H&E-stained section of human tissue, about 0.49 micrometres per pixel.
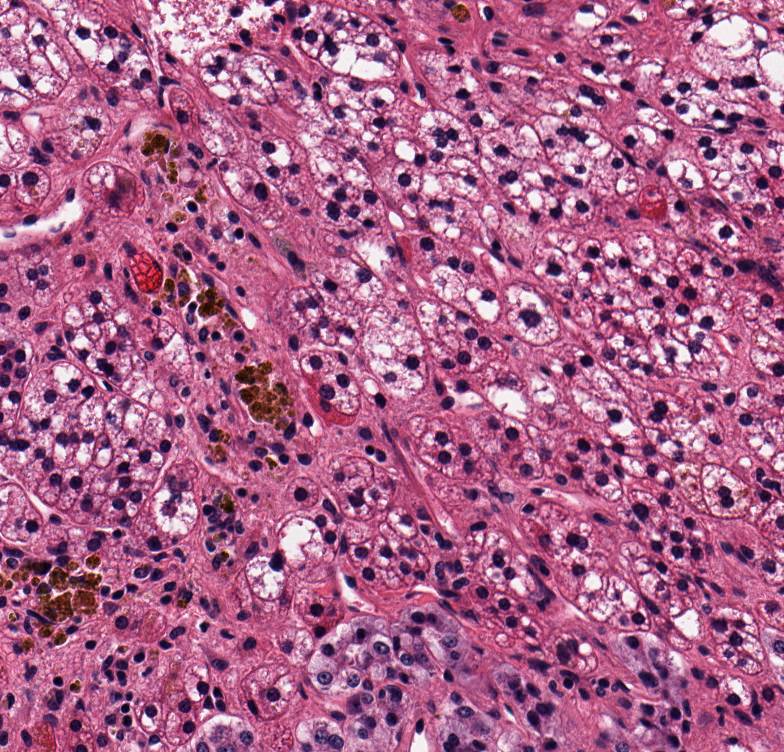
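Adrenal gland, haematoxylin and eosin stain. Most cells have clear to finely vacuolated, bubbly cytoplasm. Clumps of coarse golden-brown pigment lie in the left part of the field. Small thin-walled vessels containing red blood cells run in the septa, for example at the upper left. No mature fat cells are present.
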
